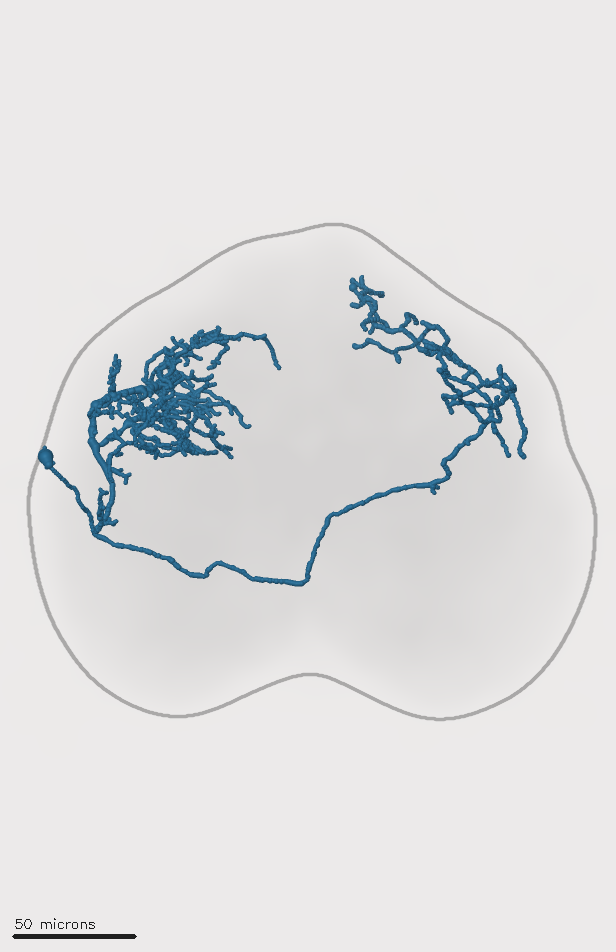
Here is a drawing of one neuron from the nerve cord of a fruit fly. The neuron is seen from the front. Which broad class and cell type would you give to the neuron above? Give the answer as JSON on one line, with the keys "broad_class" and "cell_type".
{"broad_class": "nerve-cord intrinsic neuron", "cell_type": "INXXX076"}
